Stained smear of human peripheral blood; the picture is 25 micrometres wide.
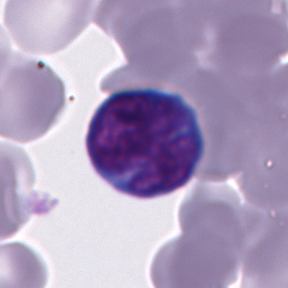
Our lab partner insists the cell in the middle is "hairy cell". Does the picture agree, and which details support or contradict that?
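The cell is round and smooth in outline, about 10 micrometres across, with no projections from its surface. Its nucleus is about 9 micrometres across and fills about 90% of the cell's area. Pale blue cytoplasm shows as a thin crescent, mainly at the lower left edge, and holds no visible granules, and no vacuoles are seen anywhere in the cell. Red cells border it on the right, while its left side faces empty background.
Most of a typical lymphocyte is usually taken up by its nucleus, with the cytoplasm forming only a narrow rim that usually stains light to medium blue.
The nucleus filling about 90% of the area and the thin pale blue crescent both agree with that.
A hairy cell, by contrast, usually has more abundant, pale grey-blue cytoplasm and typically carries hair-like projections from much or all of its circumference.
The scant cytoplasm and the smooth surface without projections therefore both count against the name hairy cell. The cell is a typical lymphocyte, not a hairy cell.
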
